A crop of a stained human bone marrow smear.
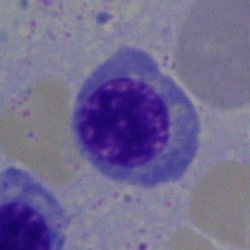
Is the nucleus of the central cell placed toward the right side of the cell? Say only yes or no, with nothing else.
No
